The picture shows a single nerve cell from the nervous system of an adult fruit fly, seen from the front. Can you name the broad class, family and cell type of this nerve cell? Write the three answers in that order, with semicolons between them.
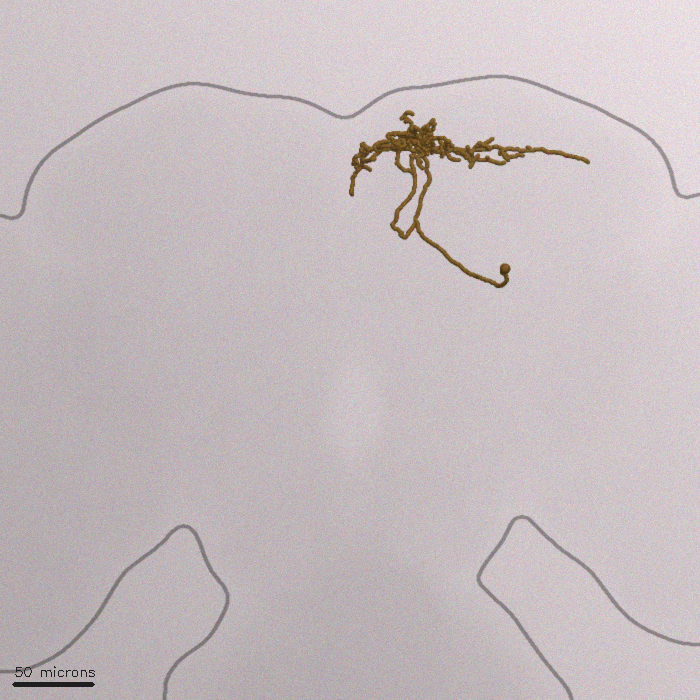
central-brain intrinsic neuron; hemilineage AOTUv4_ventral; SMP170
